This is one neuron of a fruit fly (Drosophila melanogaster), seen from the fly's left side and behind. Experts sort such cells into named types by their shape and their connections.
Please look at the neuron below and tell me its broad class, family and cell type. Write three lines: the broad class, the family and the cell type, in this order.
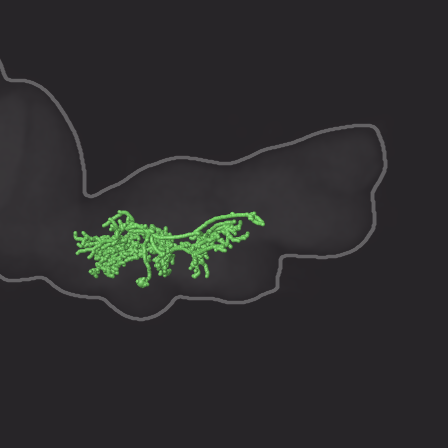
nerve-cord intrinsic neuron
hemilineage 06B
IN06B006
